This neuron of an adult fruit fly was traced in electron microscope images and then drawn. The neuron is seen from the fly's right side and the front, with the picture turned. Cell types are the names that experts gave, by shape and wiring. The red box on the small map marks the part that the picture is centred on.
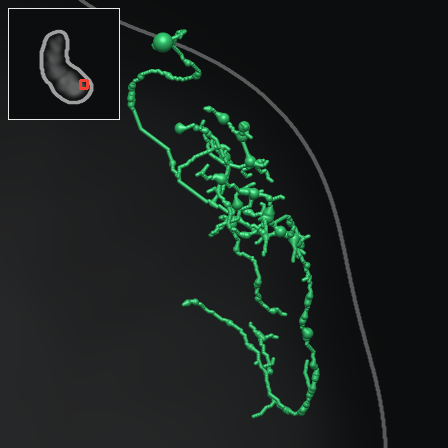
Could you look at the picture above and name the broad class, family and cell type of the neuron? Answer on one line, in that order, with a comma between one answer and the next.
central-brain intrinsic neuron, hemilineage SLPpm1, CB4129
